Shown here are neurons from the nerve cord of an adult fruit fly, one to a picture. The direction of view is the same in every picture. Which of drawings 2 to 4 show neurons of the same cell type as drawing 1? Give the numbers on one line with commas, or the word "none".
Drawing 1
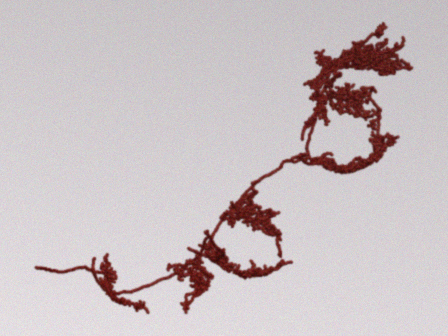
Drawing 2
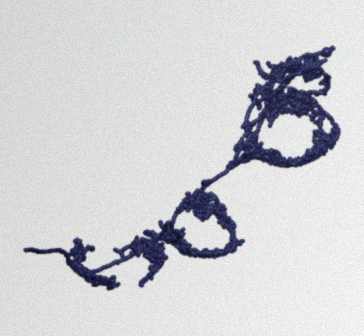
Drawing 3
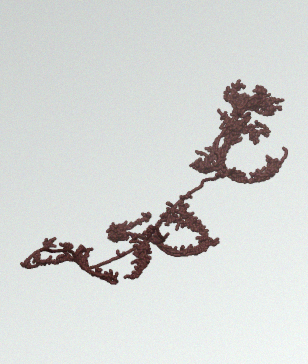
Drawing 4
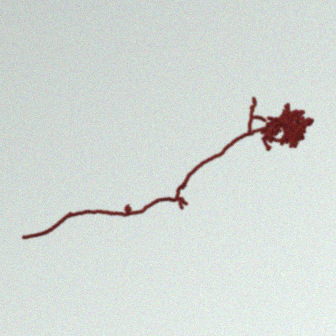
2, 3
